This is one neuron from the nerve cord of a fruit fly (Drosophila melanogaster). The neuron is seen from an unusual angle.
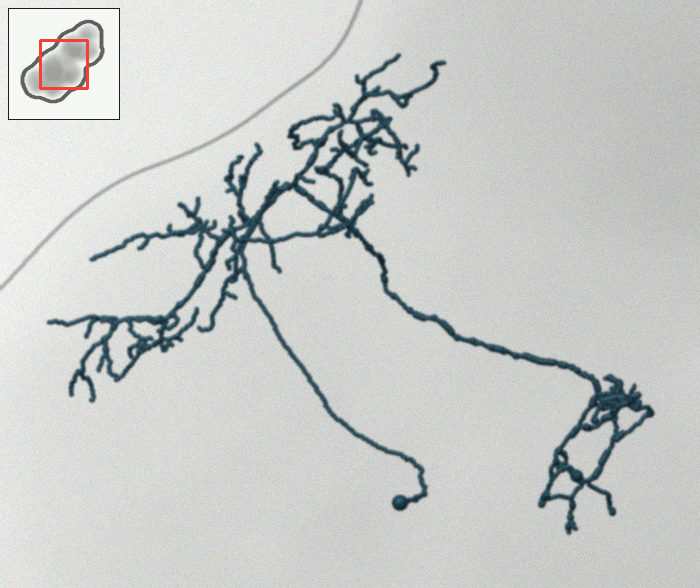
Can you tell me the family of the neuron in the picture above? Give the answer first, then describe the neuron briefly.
Its family is hemilineage 06A. This is a nerve-cord intrinsic neuron. Dozens of branch ends can be seen. In this view it is wider than it is tall.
